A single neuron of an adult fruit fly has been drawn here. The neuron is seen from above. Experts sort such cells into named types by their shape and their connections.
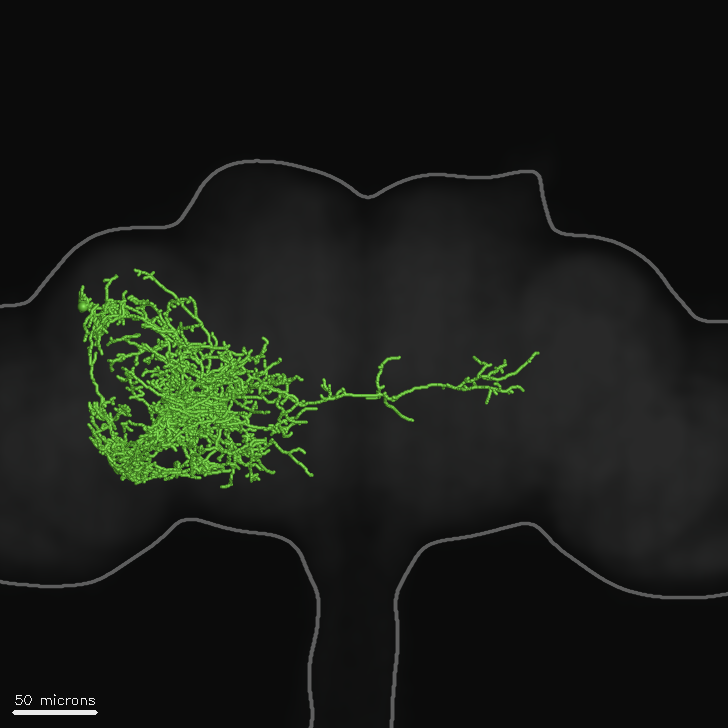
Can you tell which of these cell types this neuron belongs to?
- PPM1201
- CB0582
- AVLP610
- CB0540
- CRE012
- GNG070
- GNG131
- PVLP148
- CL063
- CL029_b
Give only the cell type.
CL063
